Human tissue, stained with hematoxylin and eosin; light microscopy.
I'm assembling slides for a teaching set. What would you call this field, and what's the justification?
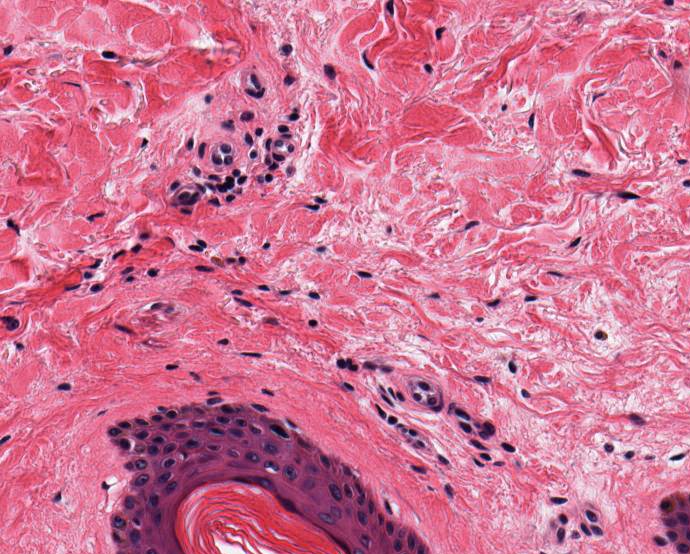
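This is dermis: look at the upper half, where thick collagen bundles run in haphazard directions.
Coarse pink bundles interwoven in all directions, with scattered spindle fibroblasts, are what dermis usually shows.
Spindle-shaped dark nuclei lie sparsely through the collagen here. Now go to the bottom: a stratified squamous epithelium curves around a central lumen holding laminated pink keratin.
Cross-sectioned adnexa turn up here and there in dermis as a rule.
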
